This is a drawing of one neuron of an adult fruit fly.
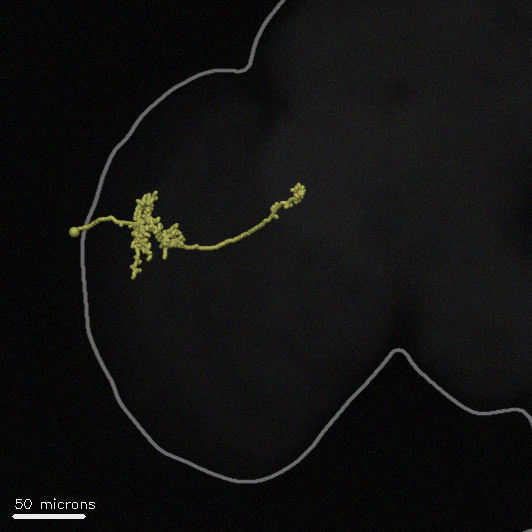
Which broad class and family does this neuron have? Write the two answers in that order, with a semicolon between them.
optic-lobe intrinsic neuron; Tm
